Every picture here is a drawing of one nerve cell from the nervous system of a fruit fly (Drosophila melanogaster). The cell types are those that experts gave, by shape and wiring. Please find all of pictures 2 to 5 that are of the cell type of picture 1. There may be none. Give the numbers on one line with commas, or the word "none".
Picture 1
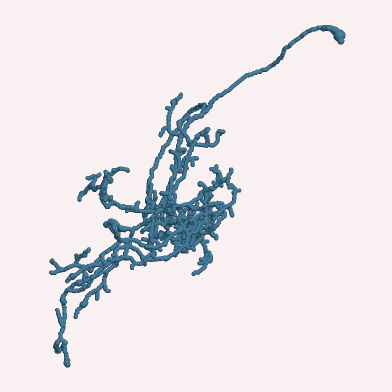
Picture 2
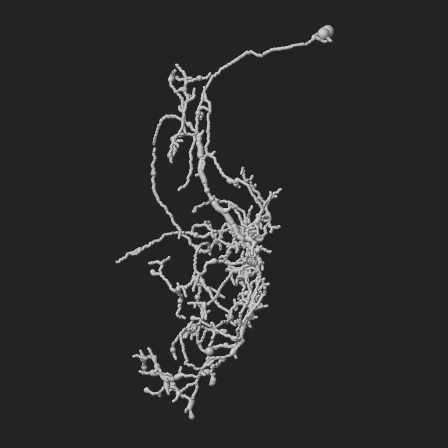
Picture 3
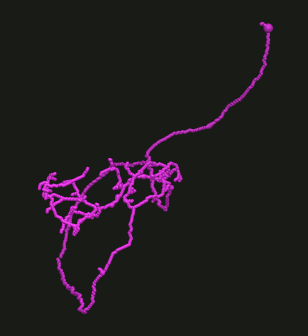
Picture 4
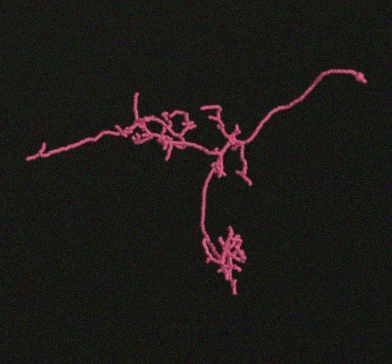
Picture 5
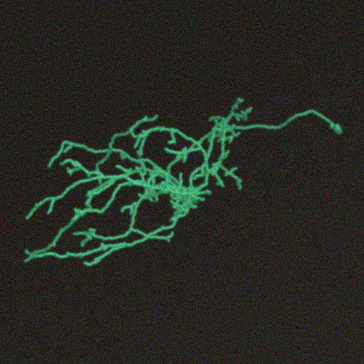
2, 5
